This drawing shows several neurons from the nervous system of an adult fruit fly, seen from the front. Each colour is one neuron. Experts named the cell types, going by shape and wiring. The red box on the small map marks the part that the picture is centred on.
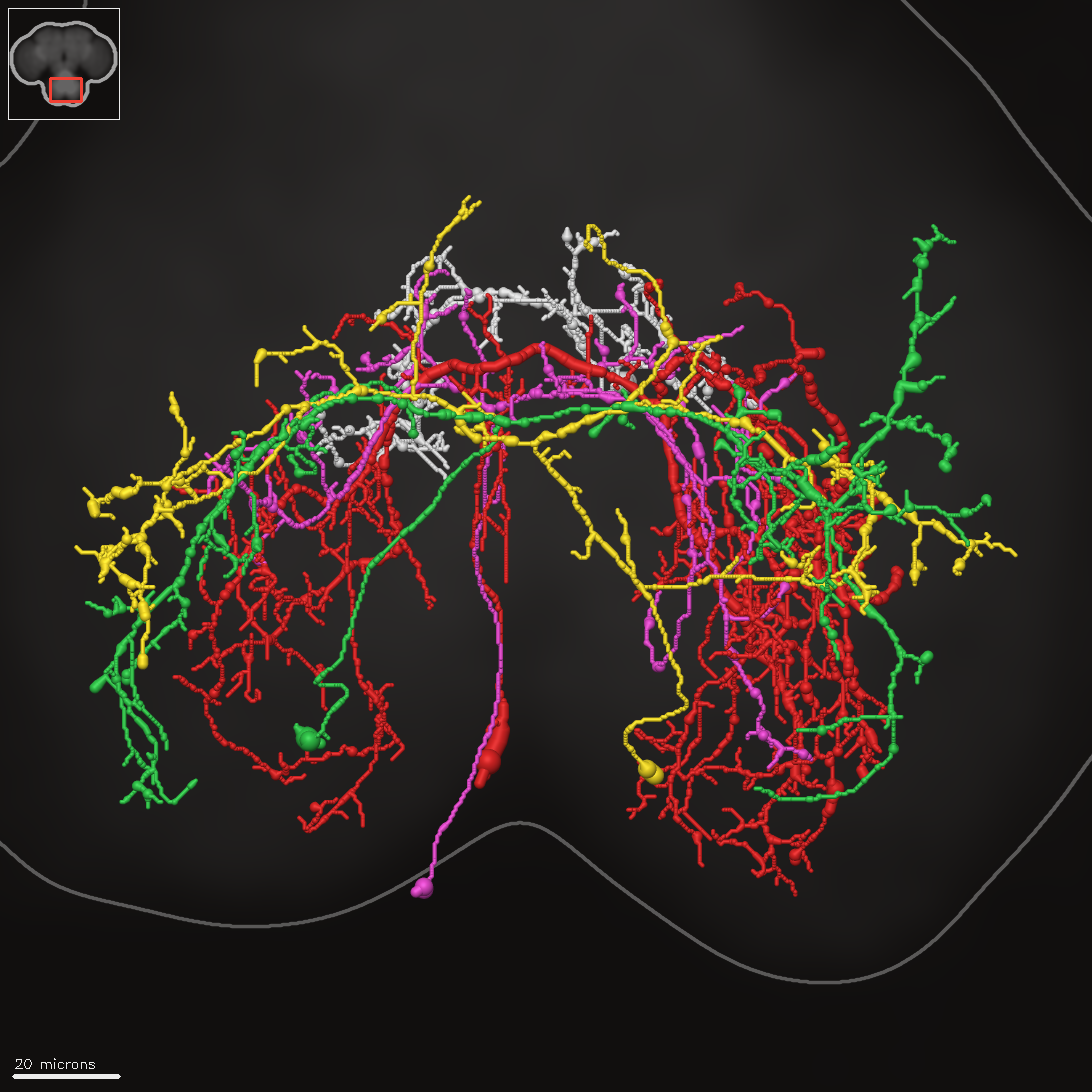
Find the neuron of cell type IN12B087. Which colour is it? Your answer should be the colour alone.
white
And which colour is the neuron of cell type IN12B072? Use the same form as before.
yellow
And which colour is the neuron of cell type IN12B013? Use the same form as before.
red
